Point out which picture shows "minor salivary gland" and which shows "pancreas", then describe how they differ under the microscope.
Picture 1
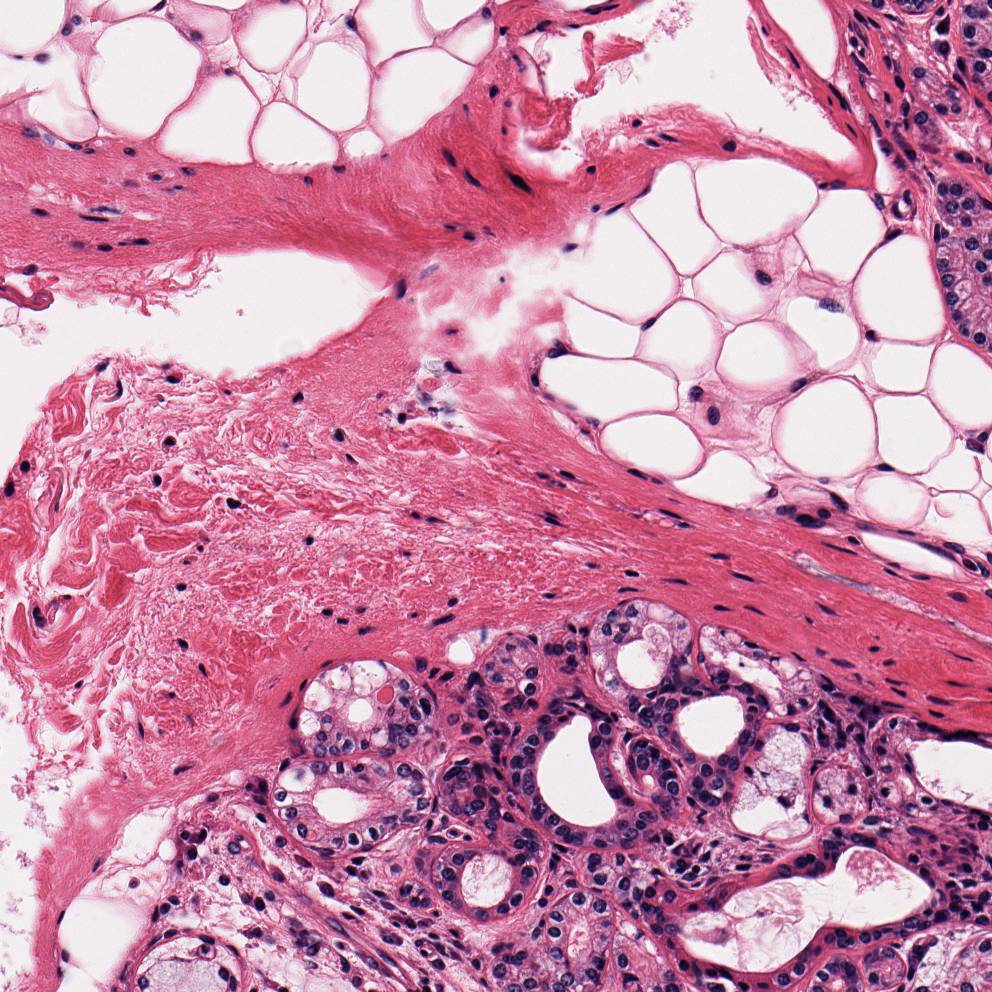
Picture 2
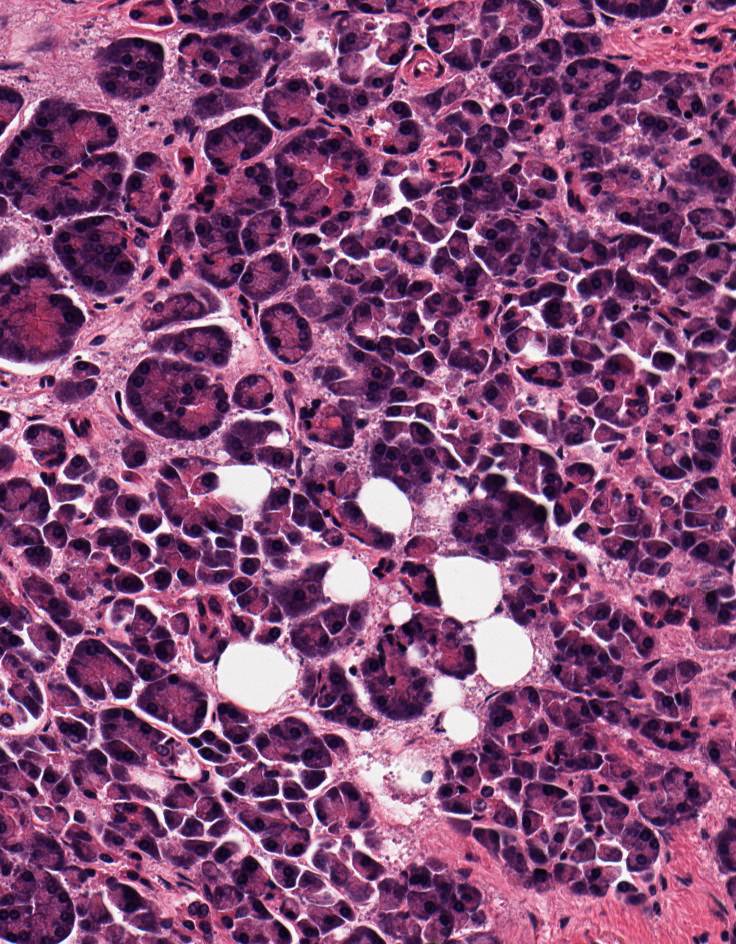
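Picture 1: minor salivary gland. Picture 2: pancreas. Picture 1: fat in upper part; small glandular units crowded below. Middle: dense pink fibrous band, left to right, elongated dark nuclei aligned along it. Lower units: small rounded acini and tubules, single layer of cuboidal cells, round dark nuclei; some cells pale, finely vacuolated. Picture 2: field filled with closely packed small rounded clusters of glandular cells, thin pink stromal strands between. Nuclei round, dark, set toward outer edge of each cluster. Larger clusters, upper left: cytoplasm toward centre pink and granular. Denser pink fibrous band along lower right corner.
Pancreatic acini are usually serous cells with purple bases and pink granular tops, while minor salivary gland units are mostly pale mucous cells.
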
